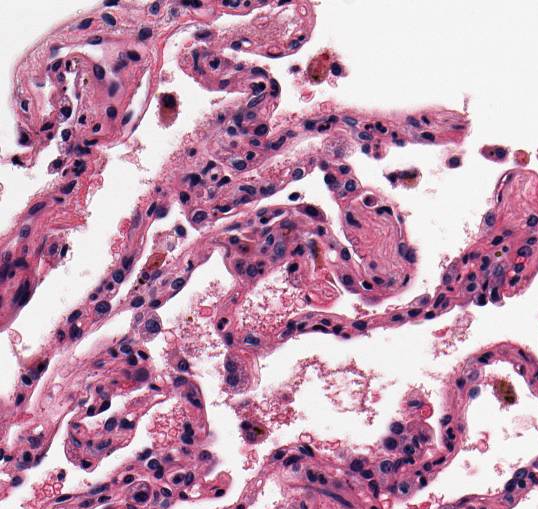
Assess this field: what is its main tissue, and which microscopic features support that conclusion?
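This is alveolus: thin, branching pink partitions separate large empty spaces.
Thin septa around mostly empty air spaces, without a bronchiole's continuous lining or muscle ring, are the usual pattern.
Rounded macrophages packed with coarse brown granular pigment lie free in the spaces, at the upper centre and right edge.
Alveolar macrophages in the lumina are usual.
At the lower right especially, plump cells with rounded nuclei bulge from the partition surfaces.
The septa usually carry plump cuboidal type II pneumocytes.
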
